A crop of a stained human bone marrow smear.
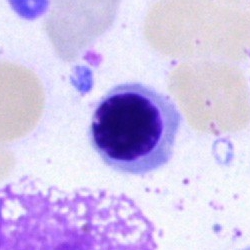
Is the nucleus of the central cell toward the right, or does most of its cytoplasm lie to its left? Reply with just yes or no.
No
